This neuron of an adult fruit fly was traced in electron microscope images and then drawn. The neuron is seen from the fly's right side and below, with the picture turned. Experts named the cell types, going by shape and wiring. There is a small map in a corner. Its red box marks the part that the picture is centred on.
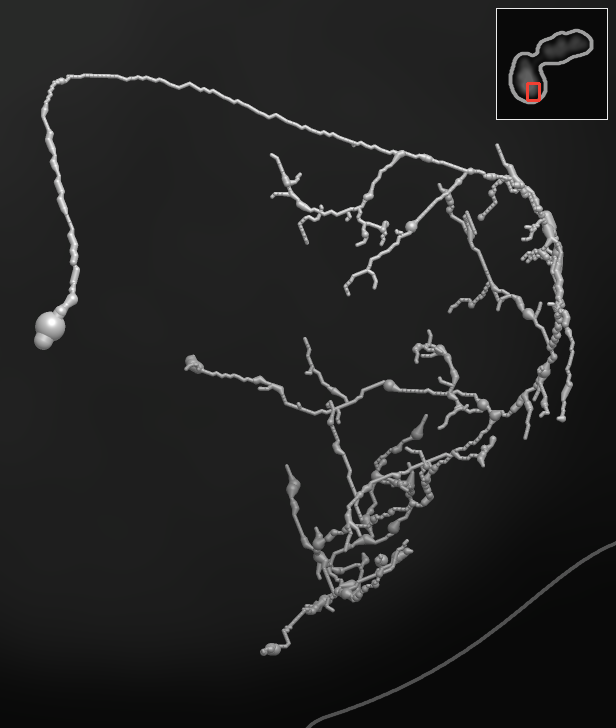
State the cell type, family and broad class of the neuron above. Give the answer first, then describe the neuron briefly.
Its cell type is CB1333. The family is hemilineage LHa3. It is a central-brain intrinsic neuron. Its cell body lies on the left of the picture. The picture shows dozens of branch ends.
